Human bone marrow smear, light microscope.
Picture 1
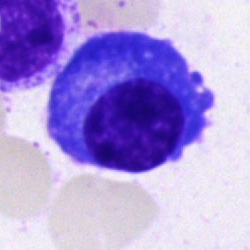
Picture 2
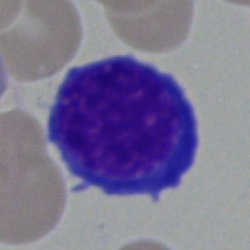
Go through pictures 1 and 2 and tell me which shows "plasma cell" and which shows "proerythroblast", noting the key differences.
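The plasma cell is in picture 1; picture 2 holds the proerythroblast. Both cells are roughly round, both have deep blue cytoplasm, and neither shows granules in it.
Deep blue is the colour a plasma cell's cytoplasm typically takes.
Where they part is in how much of the cell the cytoplasm occupies: in the plasma cell it takes up more room than the nucleus, while in the proerythroblast the nucleus fills nearly everything, leaving a thin rim that is widest along the bottom edge. The plasma cell's nuclear chromatin is dark purple and gathered into coarse, clumped patches.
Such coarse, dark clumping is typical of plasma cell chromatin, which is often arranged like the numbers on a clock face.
The edges differ as well: small rounded blebs project from the right side of the plasma cell, whereas small pointed tags stick out from the lower edge of the proerythroblast.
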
